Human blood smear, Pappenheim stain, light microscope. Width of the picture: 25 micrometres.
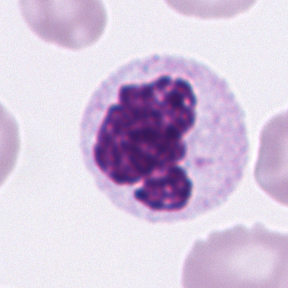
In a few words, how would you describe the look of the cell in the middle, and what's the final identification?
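Round and smooth in outline, the cell measures about 15 micrometres across. The nucleus, about 11 micrometres across, fills about 50% of the cell's area. It is lobed, with a smaller lobe at its lower end set off from the main mass by a notch. The cytoplasm is pale lilac, in a wider band on the right of the nucleus than on the left, and fine pinkish-violet granules are scattered through it. This is a segmented neutrophil.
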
